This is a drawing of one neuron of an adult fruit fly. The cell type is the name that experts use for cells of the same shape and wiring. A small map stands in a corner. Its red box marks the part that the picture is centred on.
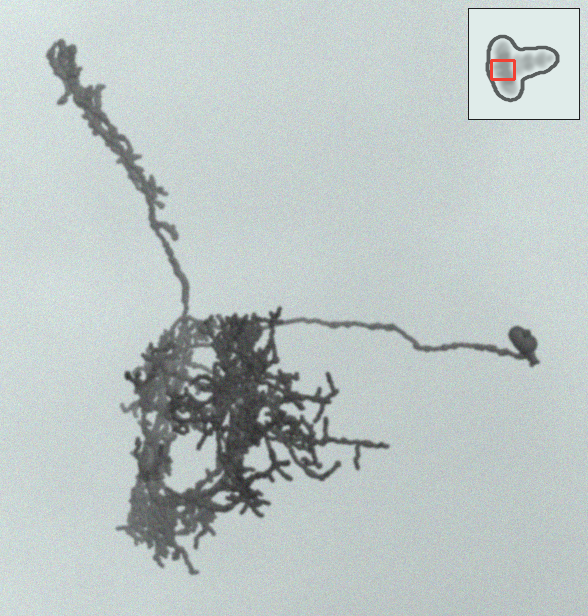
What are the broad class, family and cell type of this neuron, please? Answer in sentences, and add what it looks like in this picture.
This is a central-brain intrinsic neuron. The family is MBON. It is of cell type MBON26. Its cell body lies on the right of the picture. More than a hundred branch ends can be seen.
